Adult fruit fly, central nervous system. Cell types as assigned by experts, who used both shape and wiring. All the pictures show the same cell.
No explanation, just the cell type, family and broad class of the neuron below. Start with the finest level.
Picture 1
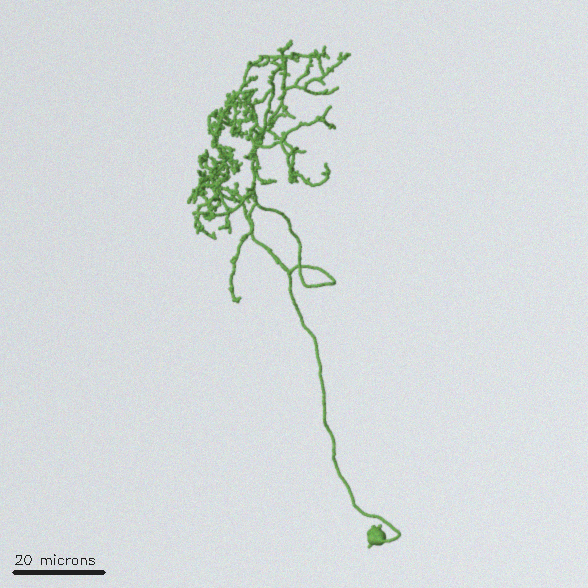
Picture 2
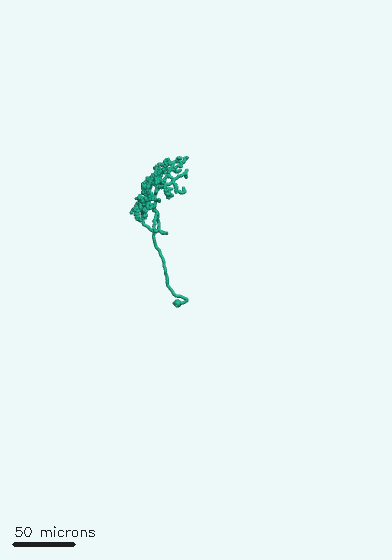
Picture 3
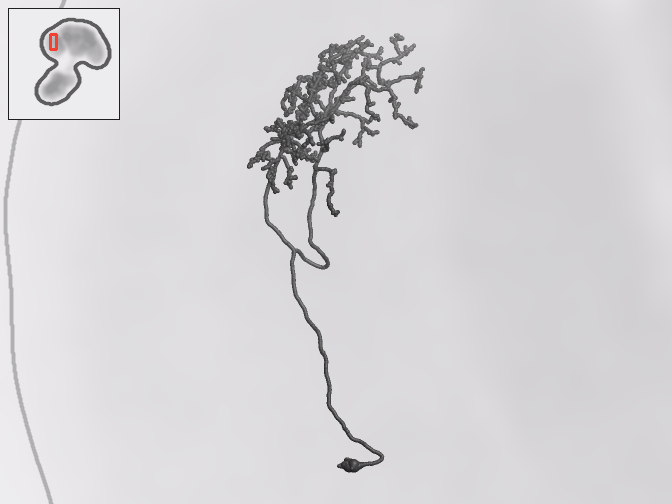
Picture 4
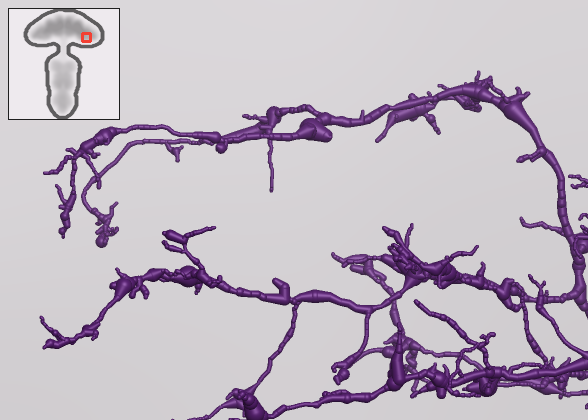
LPi2d; LPi; optic-lobe intrinsic neuron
